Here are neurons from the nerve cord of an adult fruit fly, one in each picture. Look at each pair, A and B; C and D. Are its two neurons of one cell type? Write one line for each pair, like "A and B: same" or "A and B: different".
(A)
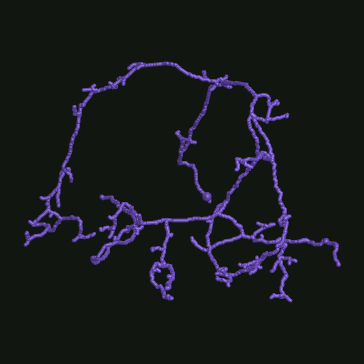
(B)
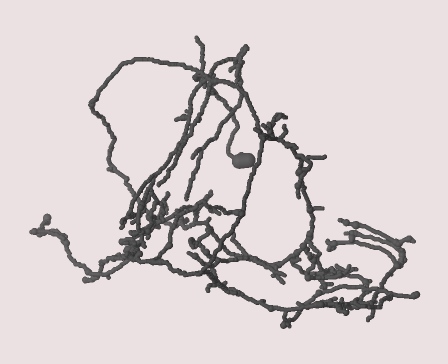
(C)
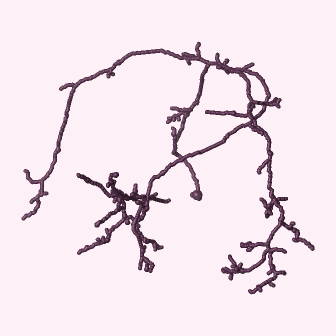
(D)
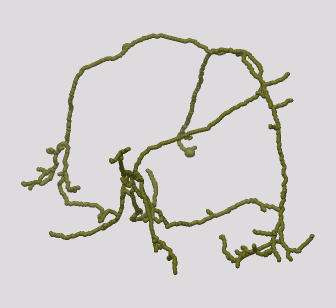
A and B: different
C and D: same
